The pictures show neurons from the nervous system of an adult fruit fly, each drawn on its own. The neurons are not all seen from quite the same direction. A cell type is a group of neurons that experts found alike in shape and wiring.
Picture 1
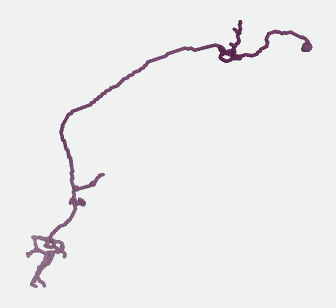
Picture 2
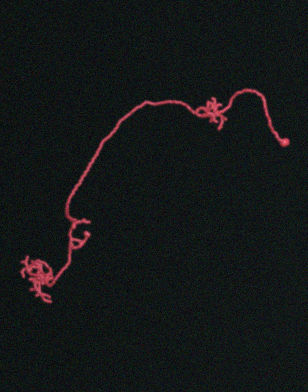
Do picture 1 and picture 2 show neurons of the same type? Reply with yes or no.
yes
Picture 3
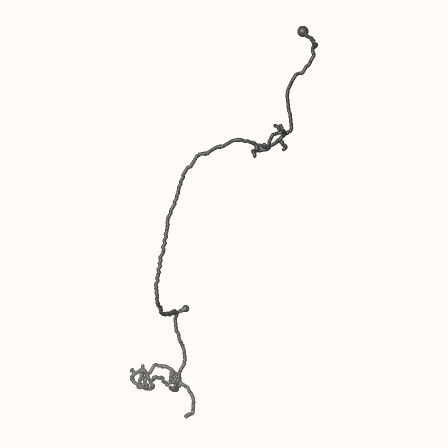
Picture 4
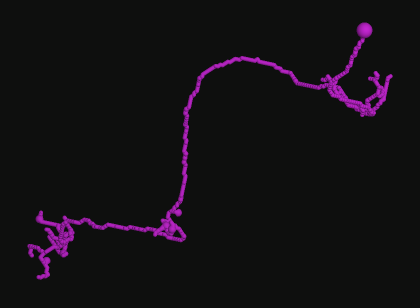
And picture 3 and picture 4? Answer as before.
yes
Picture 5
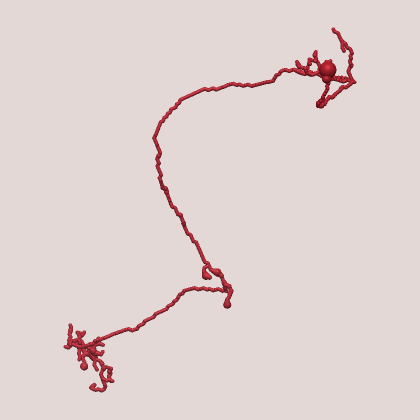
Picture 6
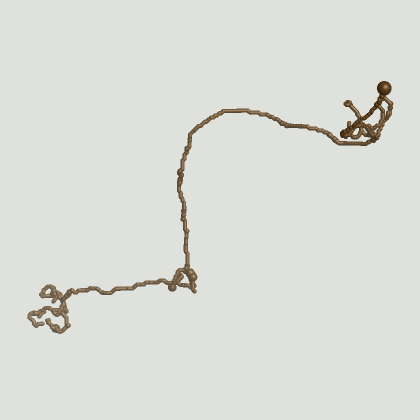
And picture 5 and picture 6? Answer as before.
yes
